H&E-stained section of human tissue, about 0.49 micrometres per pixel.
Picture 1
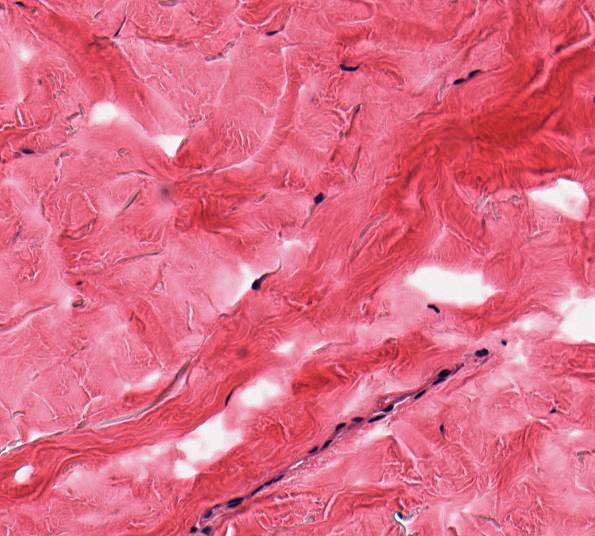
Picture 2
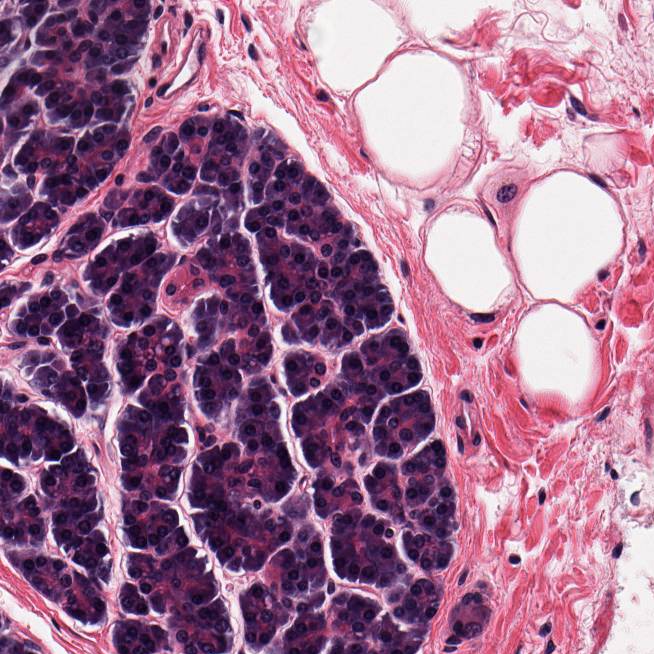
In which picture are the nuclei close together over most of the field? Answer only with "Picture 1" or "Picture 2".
Picture 2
